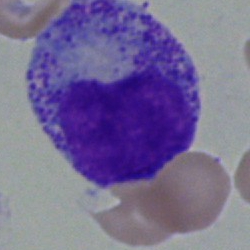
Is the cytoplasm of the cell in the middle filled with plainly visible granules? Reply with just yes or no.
Yes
